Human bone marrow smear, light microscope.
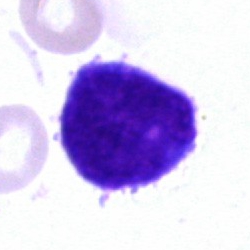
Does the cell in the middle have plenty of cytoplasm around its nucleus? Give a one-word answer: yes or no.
No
